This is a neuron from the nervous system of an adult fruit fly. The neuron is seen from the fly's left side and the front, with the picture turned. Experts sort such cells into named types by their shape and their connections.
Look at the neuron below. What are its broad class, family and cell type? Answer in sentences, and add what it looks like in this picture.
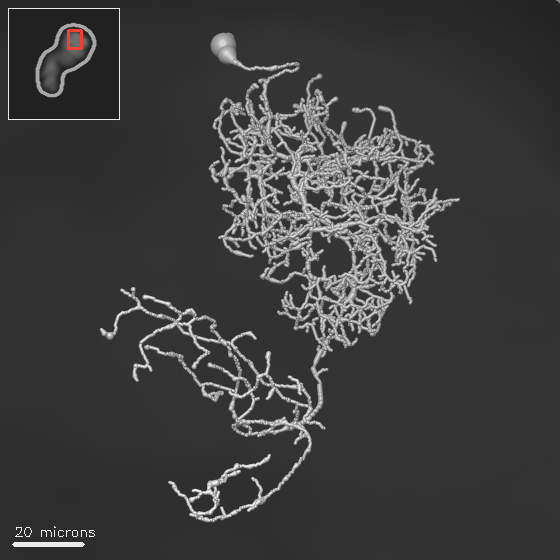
This is a central-brain intrinsic neuron. The family is hemilineage ALl1_dorsal. The cell type is LN60. Its cell body lies at the top of the picture. By the scale bar it is about 140 microns tall in this view. The picture shows more than a hundred branch ends.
